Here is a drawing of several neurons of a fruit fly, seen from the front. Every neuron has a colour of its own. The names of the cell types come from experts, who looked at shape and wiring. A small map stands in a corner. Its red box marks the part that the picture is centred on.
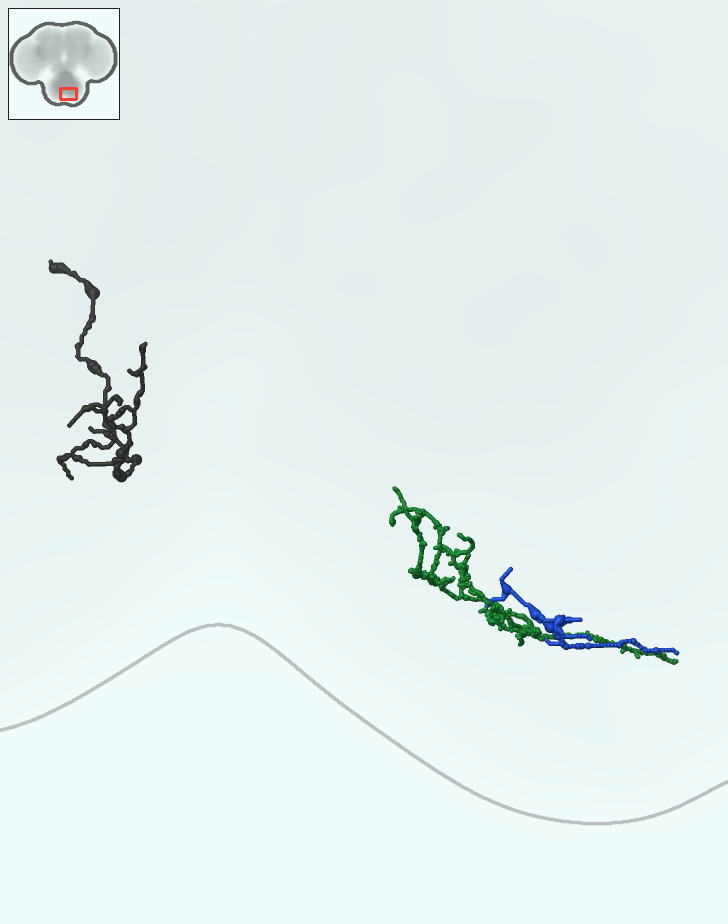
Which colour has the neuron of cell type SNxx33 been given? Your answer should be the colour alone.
green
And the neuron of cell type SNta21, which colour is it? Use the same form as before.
blue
